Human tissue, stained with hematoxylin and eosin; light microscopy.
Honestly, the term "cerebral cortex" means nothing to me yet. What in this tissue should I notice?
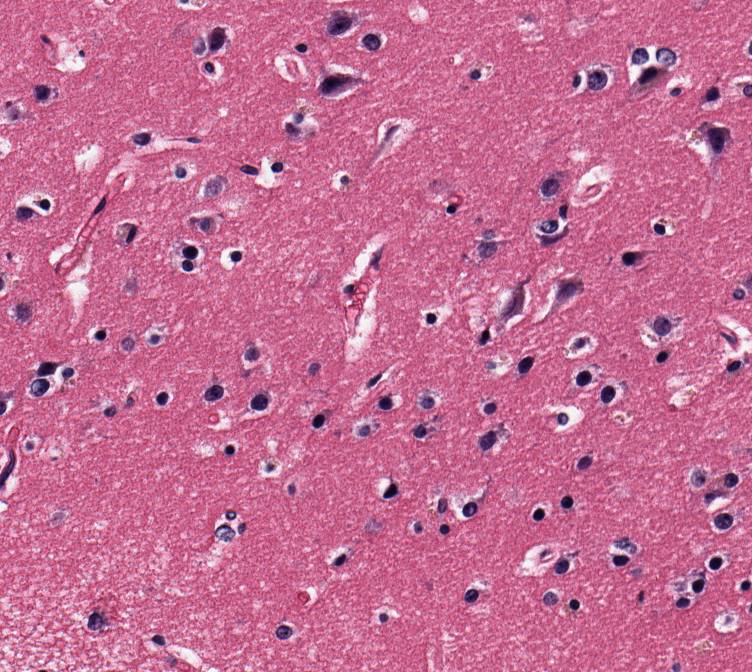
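This tissue is cerebral cortex. Across the whole field, cells lie scattered singly in a continuous matrix that is finely granular, fibrillary and evenly pink, with no glands, tubules or epithelium. Most of the cells are small, with round, dark-staining nuclei and little visible cytoplasm.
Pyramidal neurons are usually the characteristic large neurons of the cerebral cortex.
The scattered larger neurons here, clearest in the upper half of the field, have triangular cell bodies with purplish cytoplasm, and so go with that.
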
